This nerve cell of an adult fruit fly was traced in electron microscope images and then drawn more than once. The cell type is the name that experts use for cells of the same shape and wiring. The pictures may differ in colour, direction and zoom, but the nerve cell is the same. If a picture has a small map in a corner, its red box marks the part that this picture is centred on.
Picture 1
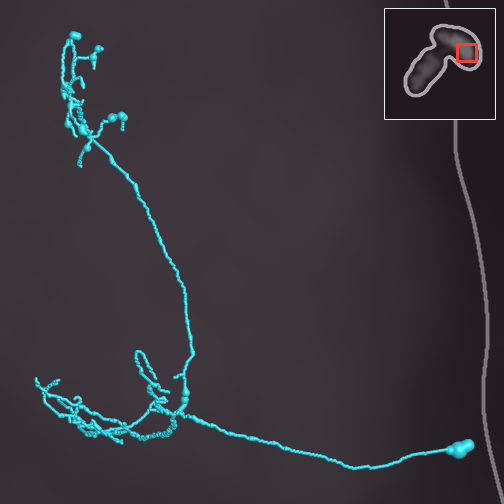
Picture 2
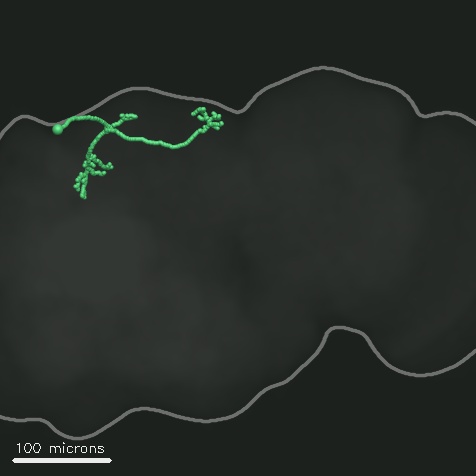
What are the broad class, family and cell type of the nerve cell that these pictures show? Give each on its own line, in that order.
central-brain intrinsic neuron
hemilineage SLPpl1
SMP228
